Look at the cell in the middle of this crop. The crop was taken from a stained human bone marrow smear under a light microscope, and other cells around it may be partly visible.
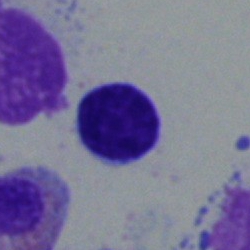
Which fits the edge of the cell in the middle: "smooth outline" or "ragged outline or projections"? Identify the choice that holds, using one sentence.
The cell is bounded by a smooth edge without blebs or tags.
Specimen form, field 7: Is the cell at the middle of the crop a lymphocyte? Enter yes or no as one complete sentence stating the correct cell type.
Yes, the cell at the middle of the frame is a lymphocyte.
